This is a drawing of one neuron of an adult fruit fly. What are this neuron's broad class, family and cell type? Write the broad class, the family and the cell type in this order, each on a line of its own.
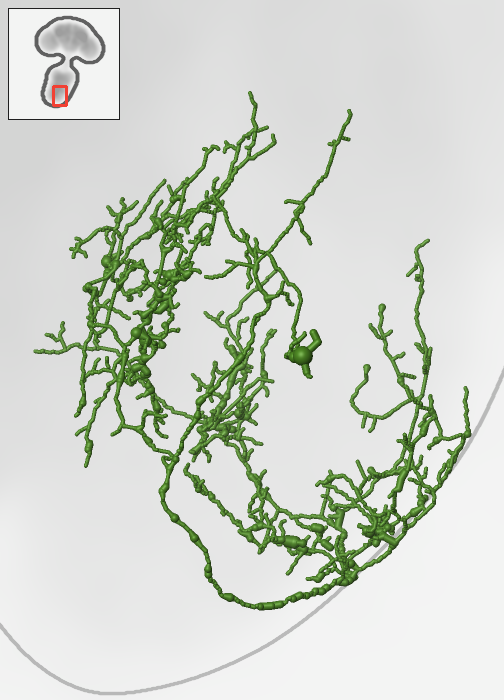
nerve-cord intrinsic neuron
hemilineage 19A
IN19A060_c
